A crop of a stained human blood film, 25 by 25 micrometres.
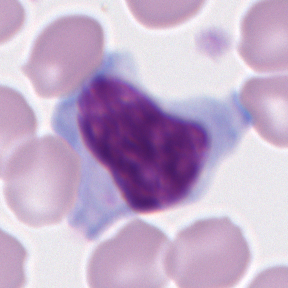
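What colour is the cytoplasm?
Pale grey-blue, I'd say, and I can't see any granules in it.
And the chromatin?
Dense and clumped, with paler streaks running between darker patches; no nucleoli are visible in the nucleus.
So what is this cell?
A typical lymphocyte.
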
